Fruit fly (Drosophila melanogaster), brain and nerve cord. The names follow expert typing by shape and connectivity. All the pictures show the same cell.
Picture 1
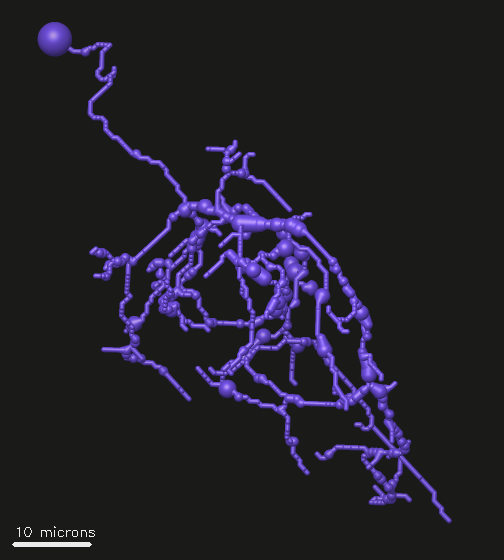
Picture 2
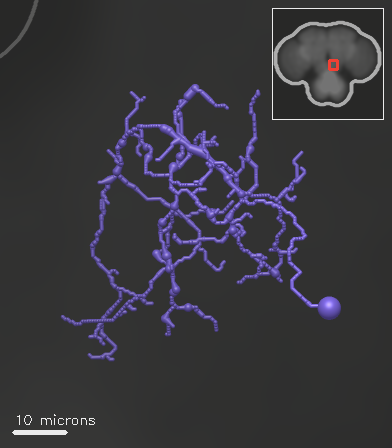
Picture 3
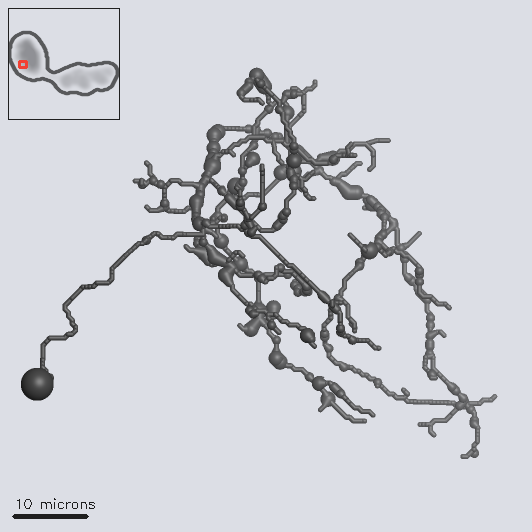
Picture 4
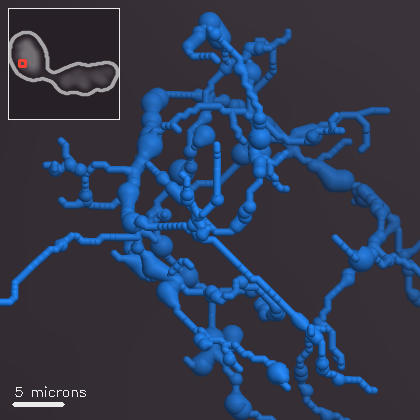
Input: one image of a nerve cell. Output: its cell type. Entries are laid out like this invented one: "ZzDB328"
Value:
"GNG439"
